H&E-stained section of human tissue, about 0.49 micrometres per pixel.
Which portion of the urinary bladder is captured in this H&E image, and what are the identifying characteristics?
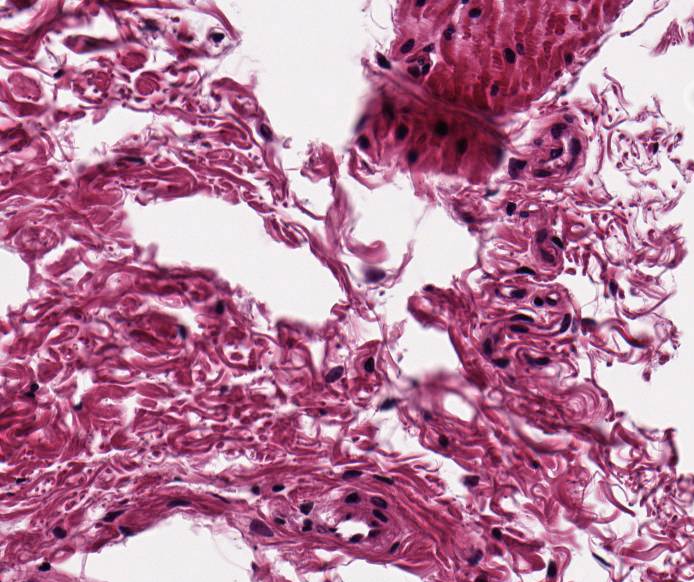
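Loose connective tissue. Wavy pink fibre bundles, running in many directions, separated by clear spaces; sparse small, dark, mostly elongated nuclei among them.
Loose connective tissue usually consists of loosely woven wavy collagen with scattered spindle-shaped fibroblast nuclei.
No epithelial lining or glands in the field.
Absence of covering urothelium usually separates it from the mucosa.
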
